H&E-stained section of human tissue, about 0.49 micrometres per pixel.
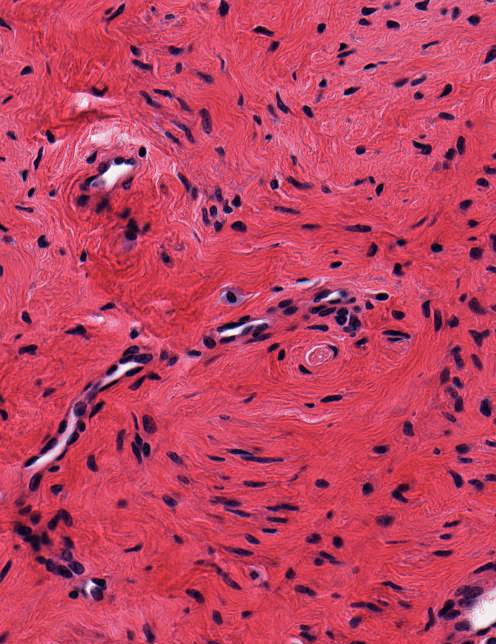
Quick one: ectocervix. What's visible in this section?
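Dense pink fibrous tissue fills every part, and there's no epithelium anywhere. Follow the wavy fibres: they sweep in concentric whorls around small vessels, upper left and centre. The scattered nuclei are dark and slender, spindle to oval. See how the cell borders are indistinct, the cells merging into the pink fibres around them.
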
